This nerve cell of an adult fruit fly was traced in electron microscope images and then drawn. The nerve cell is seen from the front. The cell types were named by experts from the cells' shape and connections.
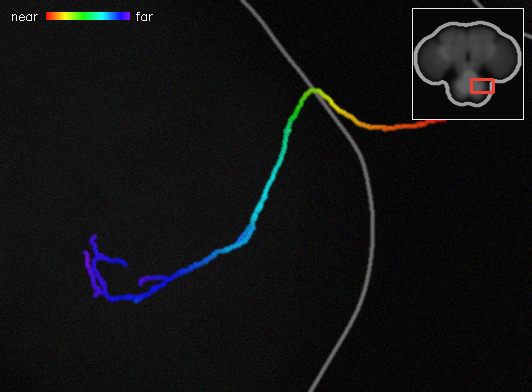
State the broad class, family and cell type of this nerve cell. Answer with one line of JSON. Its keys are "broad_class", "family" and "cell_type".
{"broad_class": "sensory neuron entering the nerve cord", "family": "class gustatory", "cell_type": "WG2"}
